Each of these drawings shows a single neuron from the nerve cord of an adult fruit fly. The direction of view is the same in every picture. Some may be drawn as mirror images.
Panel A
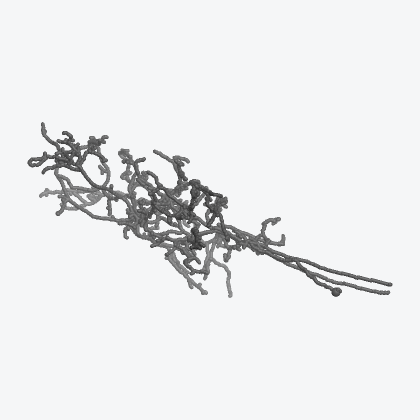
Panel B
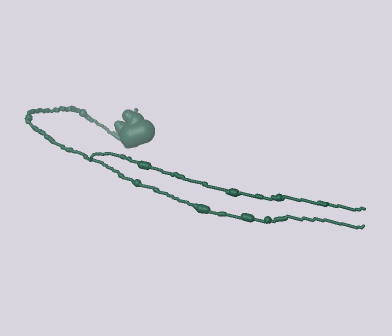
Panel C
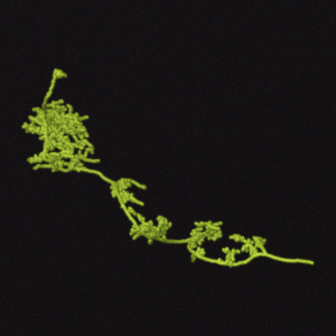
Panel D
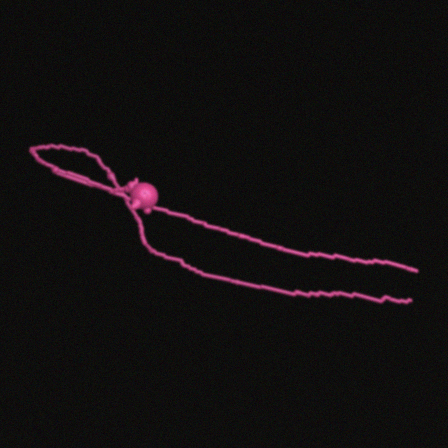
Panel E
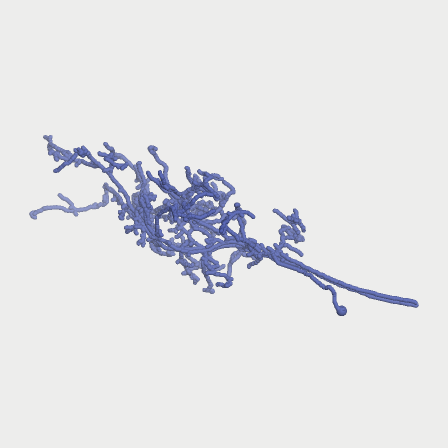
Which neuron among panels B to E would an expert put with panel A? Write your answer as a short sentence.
Panel E shows a neuron of the same cell type.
